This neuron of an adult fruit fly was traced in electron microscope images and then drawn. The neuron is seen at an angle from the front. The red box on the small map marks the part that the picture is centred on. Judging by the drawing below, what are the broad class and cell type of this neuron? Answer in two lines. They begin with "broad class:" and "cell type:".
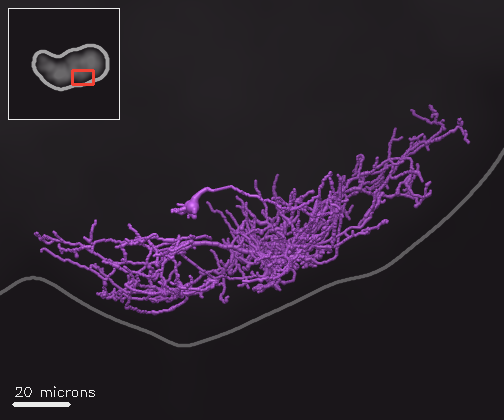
broad class: central-brain intrinsic neuron
cell type: GNG153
